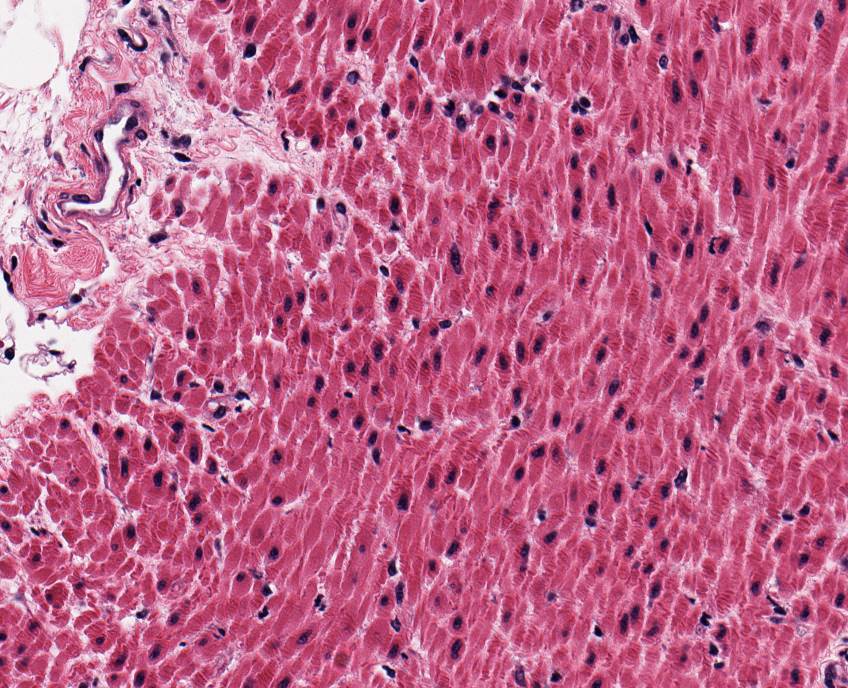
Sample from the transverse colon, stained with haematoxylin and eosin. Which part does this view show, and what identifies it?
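Smooth muscle, as far as I can see: densely packed muscle cells fill nearly the whole field.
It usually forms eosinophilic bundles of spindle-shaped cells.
Only thin pale strands of interstitium, with scattered small dark elongated nuclei, lie between them, and narrow clear clefts separate many. Loose connective tissue appears only in the upper left corner.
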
